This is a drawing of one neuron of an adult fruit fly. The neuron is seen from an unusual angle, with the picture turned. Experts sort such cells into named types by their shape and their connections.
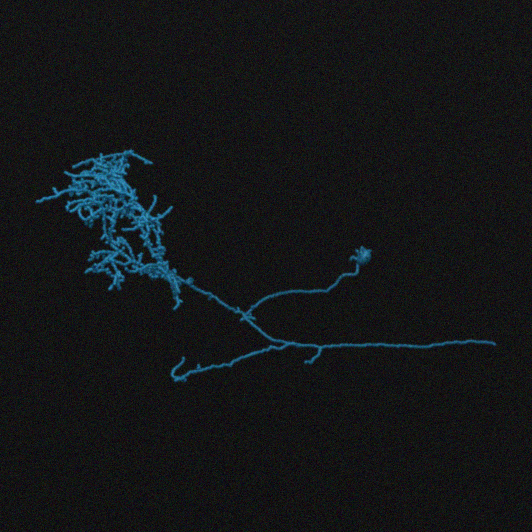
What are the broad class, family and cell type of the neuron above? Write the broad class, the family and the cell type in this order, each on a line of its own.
ascending neuron
hemilineage 08B
AN08B047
